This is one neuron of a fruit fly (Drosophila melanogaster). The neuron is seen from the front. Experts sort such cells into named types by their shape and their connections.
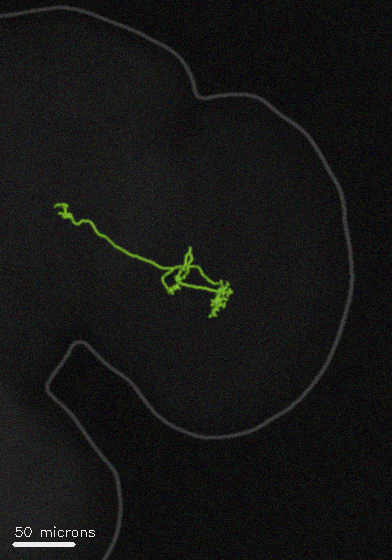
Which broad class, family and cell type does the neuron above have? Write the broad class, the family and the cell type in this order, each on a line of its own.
visual projection neuron
LLPC
LLPC2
